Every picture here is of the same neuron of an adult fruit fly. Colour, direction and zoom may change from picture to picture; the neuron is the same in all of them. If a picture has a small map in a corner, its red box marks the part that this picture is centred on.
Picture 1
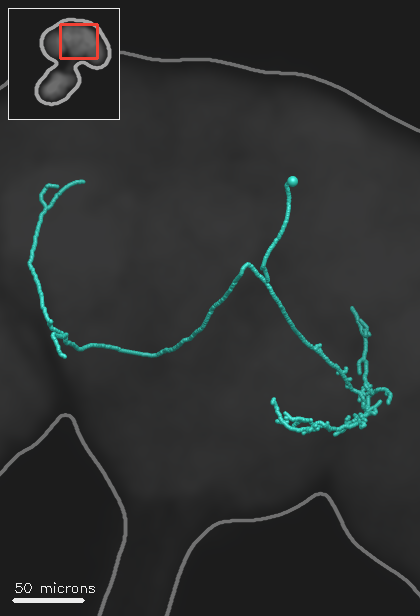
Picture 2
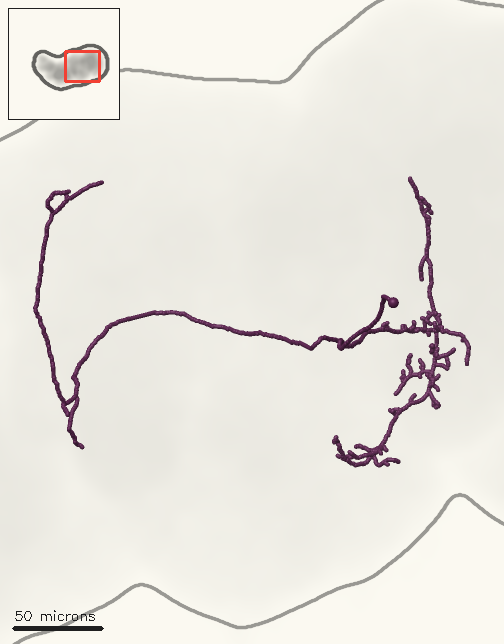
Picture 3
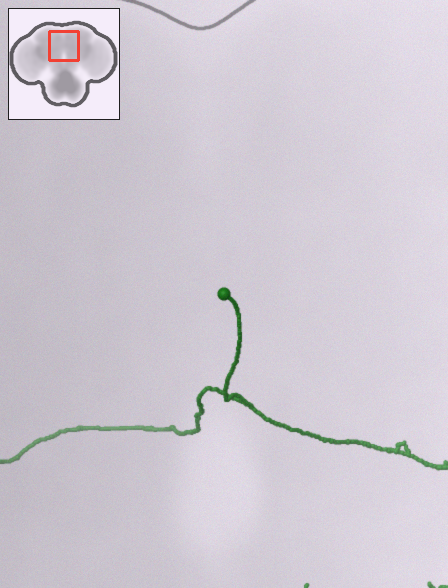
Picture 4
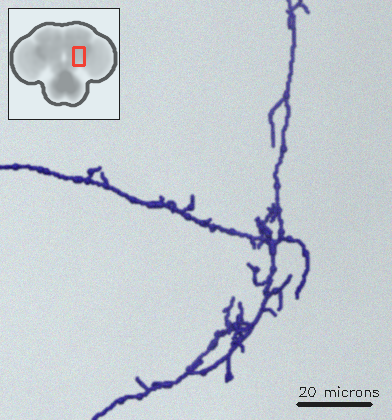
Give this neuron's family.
hemilineage WEDd2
